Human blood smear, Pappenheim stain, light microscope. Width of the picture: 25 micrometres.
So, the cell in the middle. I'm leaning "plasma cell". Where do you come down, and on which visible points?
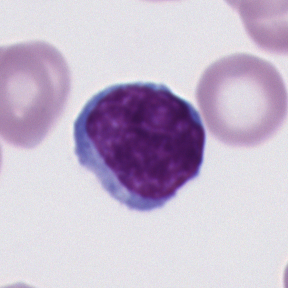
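Two things settle it: the nucleus fills about 80% of the cell's area, and the cytoplasm is pale blue.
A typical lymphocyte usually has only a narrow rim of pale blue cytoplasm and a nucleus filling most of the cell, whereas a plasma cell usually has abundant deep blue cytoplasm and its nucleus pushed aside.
So it isn't a plasma cell; it's a typical lymphocyte. The nucleus is a single rounded mass without lobes.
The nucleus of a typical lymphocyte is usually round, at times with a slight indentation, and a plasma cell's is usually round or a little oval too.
That shape alone fits both names. The rest: a roughly round, smooth-edged cell about 12 micrometres across, dark purple coarsely clumped chromatin without a distinct nucleolus, and no granules in the cytoplasm.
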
